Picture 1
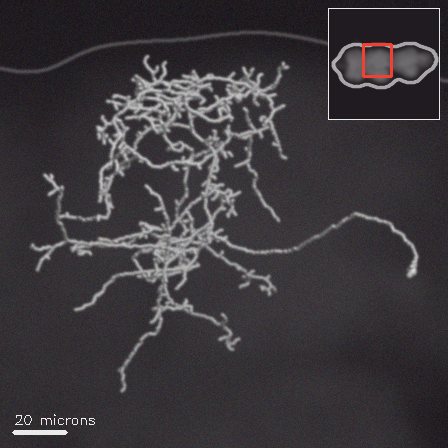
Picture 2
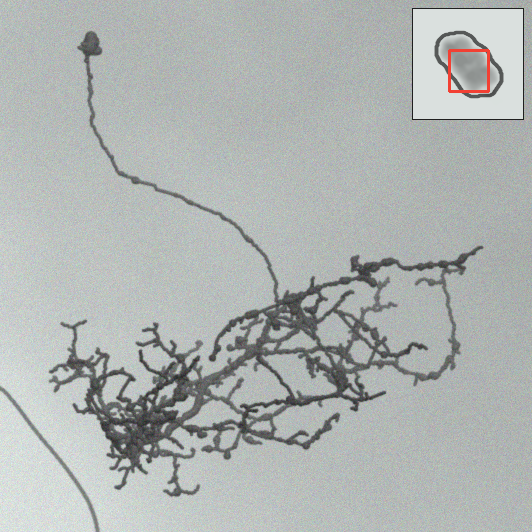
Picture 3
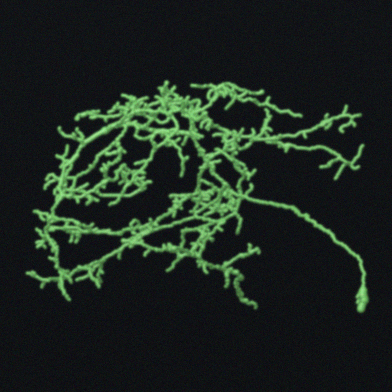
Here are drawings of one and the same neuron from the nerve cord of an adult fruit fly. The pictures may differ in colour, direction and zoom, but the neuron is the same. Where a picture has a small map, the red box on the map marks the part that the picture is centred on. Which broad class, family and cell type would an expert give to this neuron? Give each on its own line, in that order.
nerve-cord intrinsic neuron
hemilineage 12A
IN12A044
